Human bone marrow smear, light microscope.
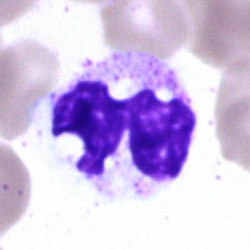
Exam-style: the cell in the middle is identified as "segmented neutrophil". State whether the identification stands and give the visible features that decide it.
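Look at the outline first: it is roughly round. Then the chromatin, which is dark purple and coarsely clumped.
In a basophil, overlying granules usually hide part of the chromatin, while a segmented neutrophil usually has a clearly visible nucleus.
Last, no nucleoli can be seen. So yes, segmented neutrophil fits this cell, not basophil.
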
